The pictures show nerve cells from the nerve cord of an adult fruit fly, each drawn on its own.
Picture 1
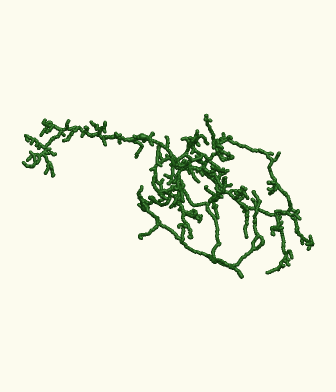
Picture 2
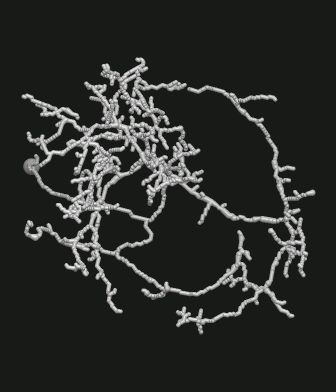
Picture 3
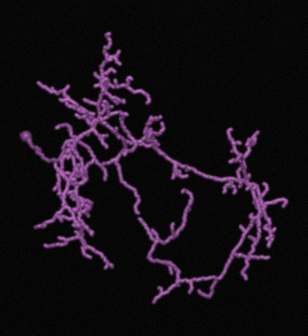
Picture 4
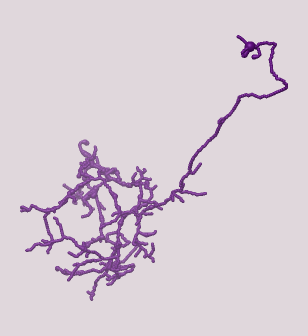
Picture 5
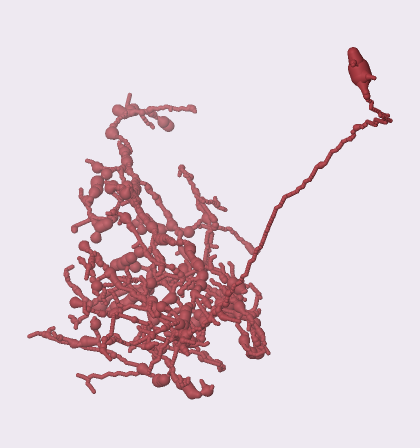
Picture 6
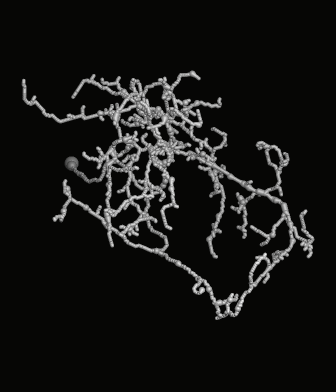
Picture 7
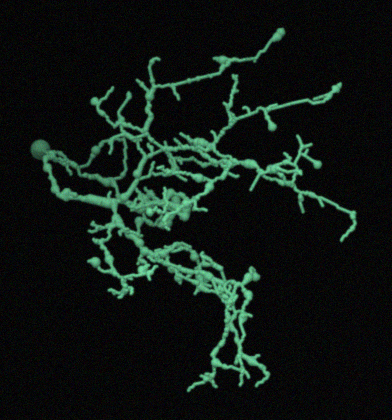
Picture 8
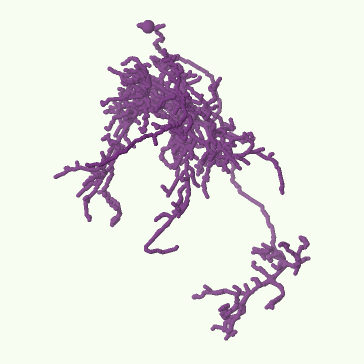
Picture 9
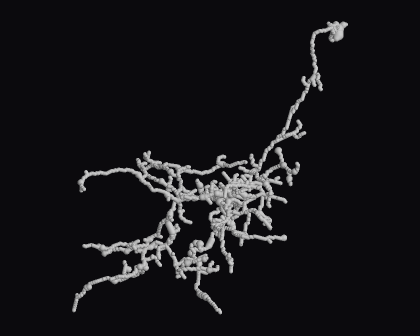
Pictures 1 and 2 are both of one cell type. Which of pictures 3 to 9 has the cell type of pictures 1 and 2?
6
